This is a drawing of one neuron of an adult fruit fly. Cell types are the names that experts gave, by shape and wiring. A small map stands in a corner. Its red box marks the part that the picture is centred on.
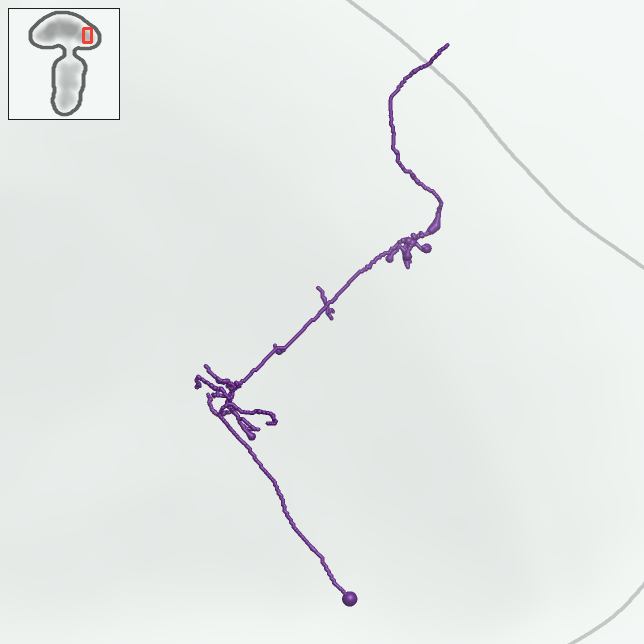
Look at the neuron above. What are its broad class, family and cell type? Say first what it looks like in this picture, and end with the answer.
It lies in the brain. The cell body is at the bottom of the picture. It is an optic-lobe intrinsic neuron. Its family is C. It is of cell type C2.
